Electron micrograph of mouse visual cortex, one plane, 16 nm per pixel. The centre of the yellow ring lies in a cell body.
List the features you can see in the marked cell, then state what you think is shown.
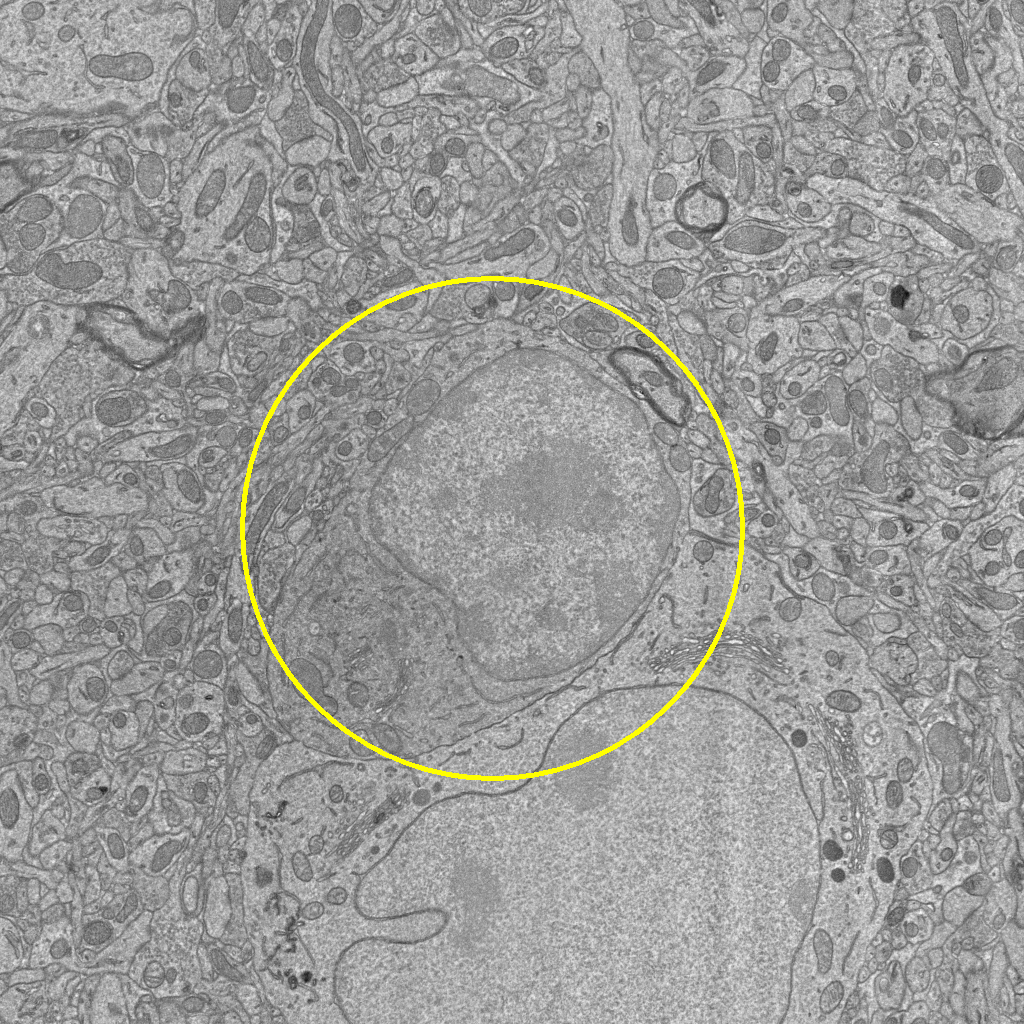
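Nucleus large, rounded, occupying most of the ring's centre. Its entire outline falls within the ring. No thick band of dense chromatin along the inner envelope. A second large nucleus lies directly below, close against the subject's lower border. Cell: oligodendrocyte.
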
